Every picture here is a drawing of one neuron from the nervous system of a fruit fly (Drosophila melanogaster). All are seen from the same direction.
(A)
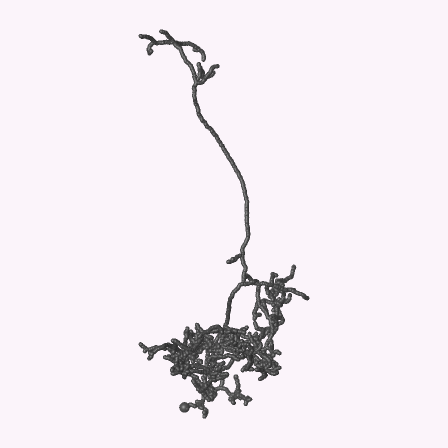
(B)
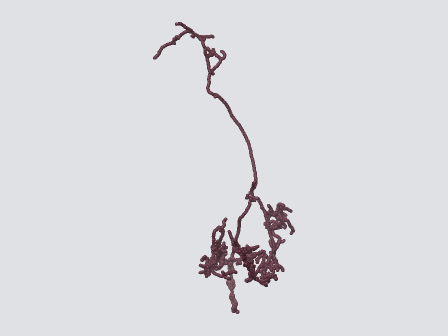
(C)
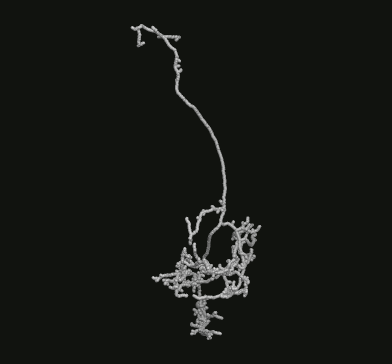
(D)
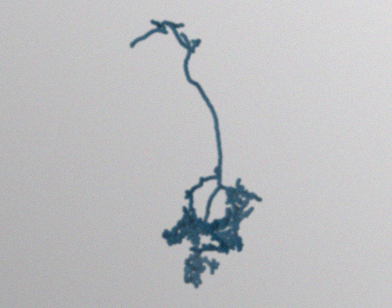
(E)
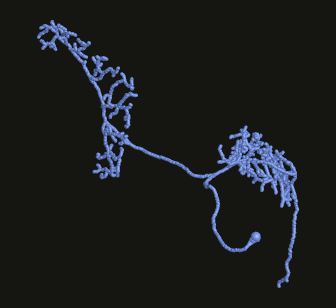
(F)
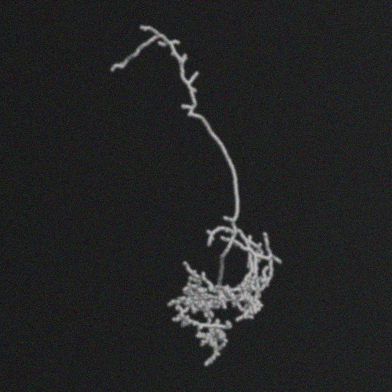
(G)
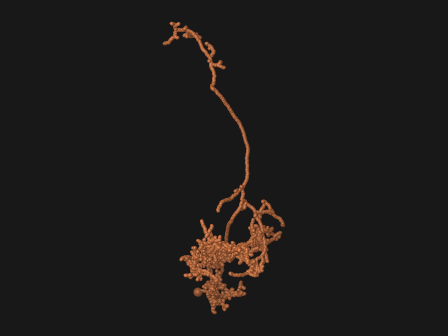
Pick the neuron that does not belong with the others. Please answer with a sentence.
Picture E shows a neuron of another cell type.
